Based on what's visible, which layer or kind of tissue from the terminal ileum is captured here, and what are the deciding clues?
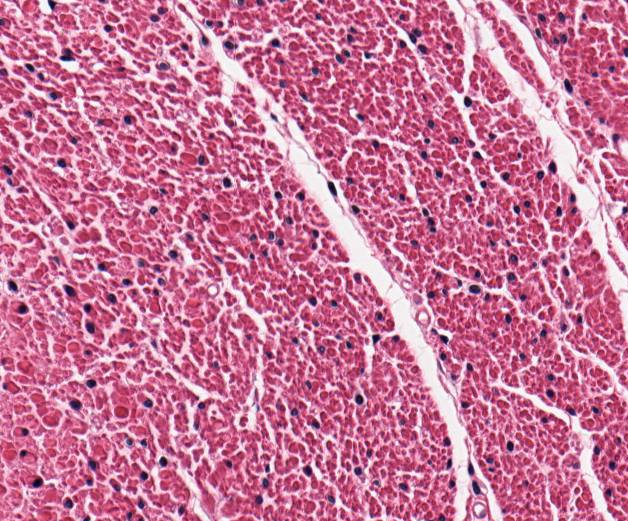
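Smooth muscle occupies the field. Grouping: bundles parted by narrow pale clefts running from upper left to lower right. Profiles: small, polygonal to rounded, varying in size, with small, round, dark nuclei.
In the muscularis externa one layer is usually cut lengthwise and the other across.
Stroma: scant between the cells.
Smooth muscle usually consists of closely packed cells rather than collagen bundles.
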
